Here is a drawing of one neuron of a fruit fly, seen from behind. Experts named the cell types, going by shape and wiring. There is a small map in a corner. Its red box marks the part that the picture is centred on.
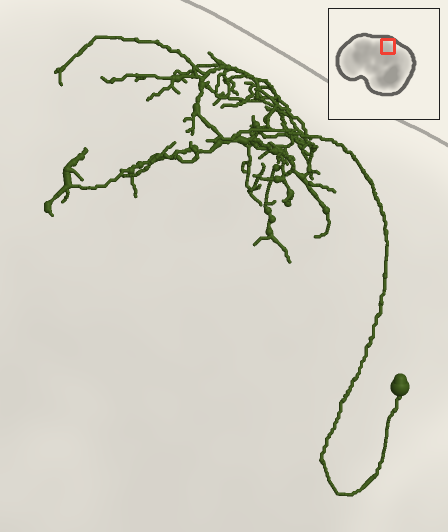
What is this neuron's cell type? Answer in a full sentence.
The cell type is CB1242.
